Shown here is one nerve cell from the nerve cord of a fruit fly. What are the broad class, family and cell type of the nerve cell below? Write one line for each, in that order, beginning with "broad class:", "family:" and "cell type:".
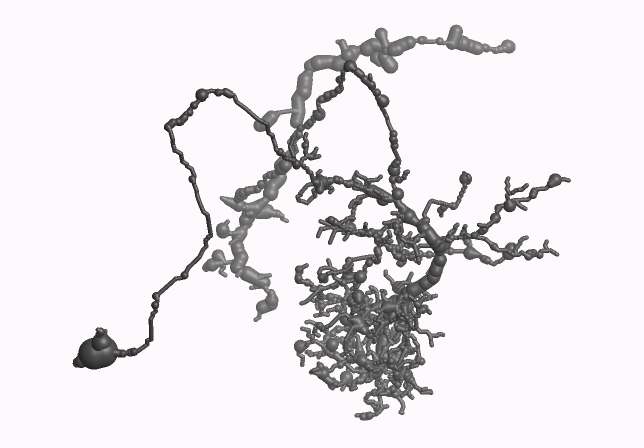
broad class: nerve-cord intrinsic neuron
family: hemilineage 14A
cell type: IN14A015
